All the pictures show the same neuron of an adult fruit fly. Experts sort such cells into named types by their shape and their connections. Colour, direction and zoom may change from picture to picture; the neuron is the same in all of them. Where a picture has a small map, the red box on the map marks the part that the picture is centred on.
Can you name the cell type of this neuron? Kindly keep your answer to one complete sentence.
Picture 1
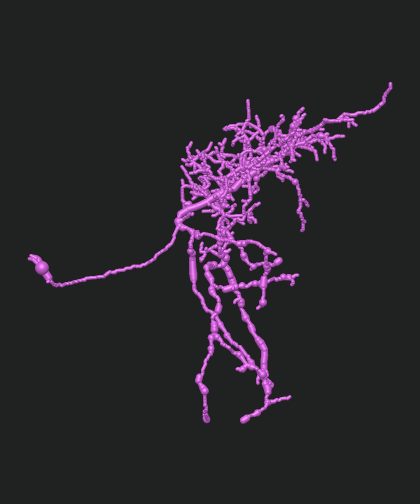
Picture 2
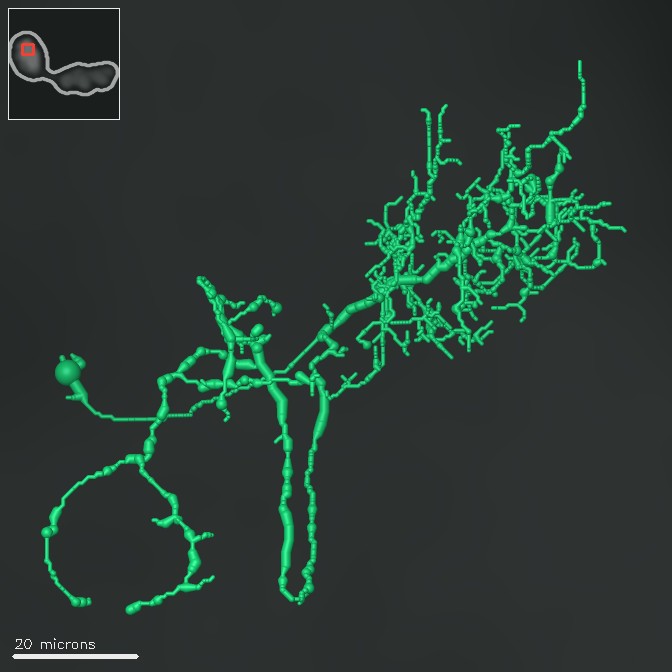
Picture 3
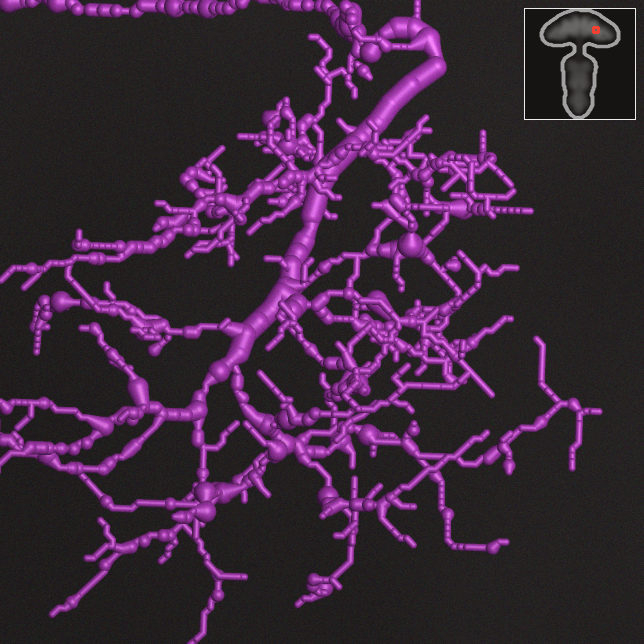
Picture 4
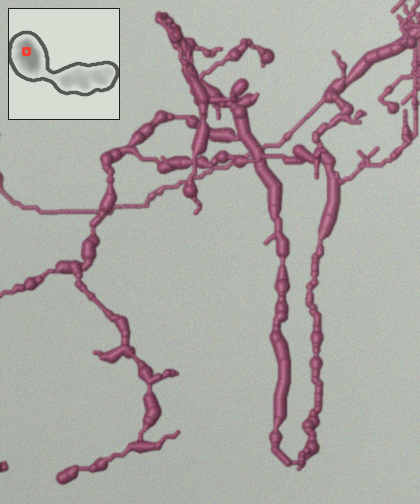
Under the cell type LHAV2b2_b falls this neuron.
